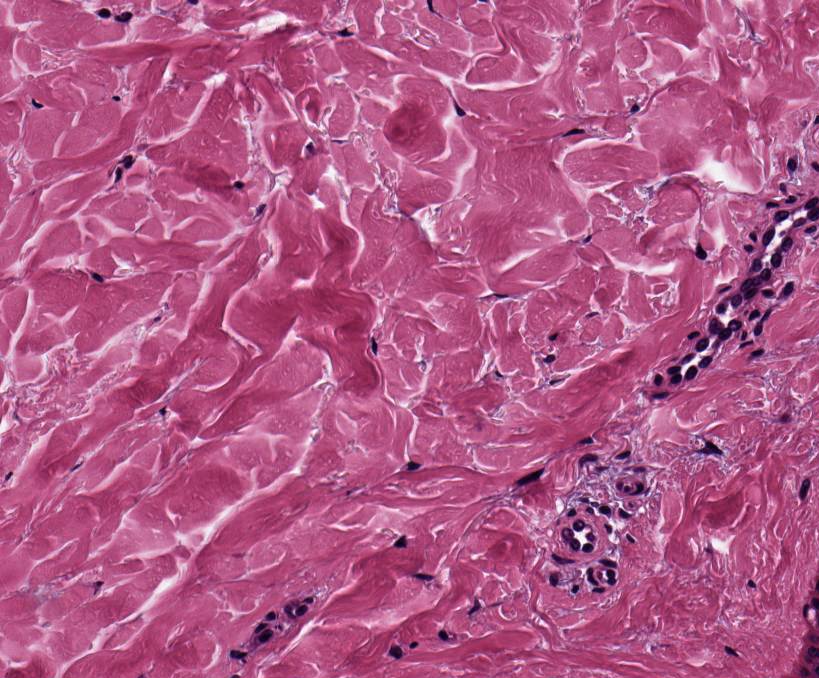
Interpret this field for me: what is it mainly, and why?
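Dermis. Thick, wavy pink collagen bundles fill nearly the entire field, running in many directions, with sparse small dark spindle-shaped nuclei lying singly between them.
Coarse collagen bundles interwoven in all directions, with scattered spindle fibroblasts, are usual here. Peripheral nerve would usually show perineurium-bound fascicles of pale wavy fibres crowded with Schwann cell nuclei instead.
No surface epithelium or fat cells in the field.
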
